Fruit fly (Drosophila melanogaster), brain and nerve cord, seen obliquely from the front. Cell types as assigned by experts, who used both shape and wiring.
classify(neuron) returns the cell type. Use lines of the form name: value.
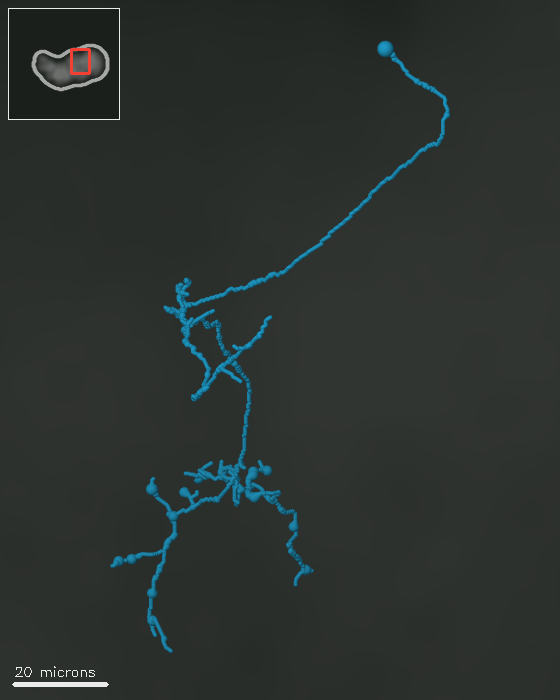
cell type: PS008_b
